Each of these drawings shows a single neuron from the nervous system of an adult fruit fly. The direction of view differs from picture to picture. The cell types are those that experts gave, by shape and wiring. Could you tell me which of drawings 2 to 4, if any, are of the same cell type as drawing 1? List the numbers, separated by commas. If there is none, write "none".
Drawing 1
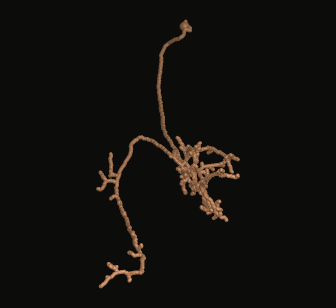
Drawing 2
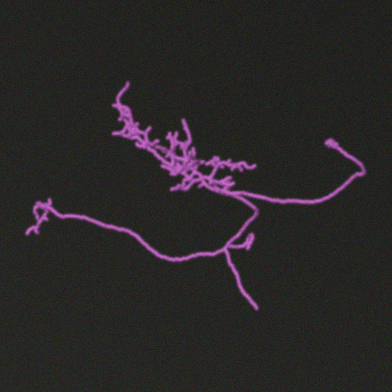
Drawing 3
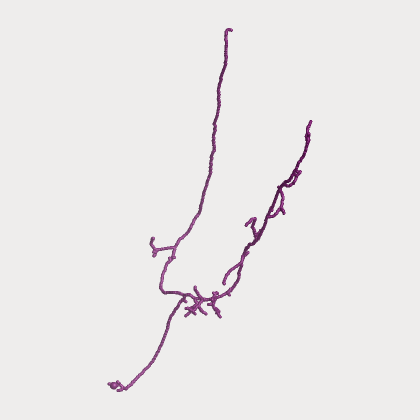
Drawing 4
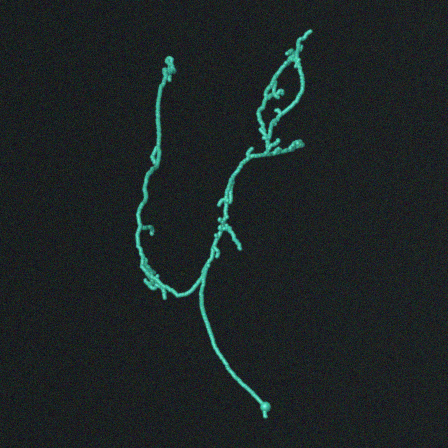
2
